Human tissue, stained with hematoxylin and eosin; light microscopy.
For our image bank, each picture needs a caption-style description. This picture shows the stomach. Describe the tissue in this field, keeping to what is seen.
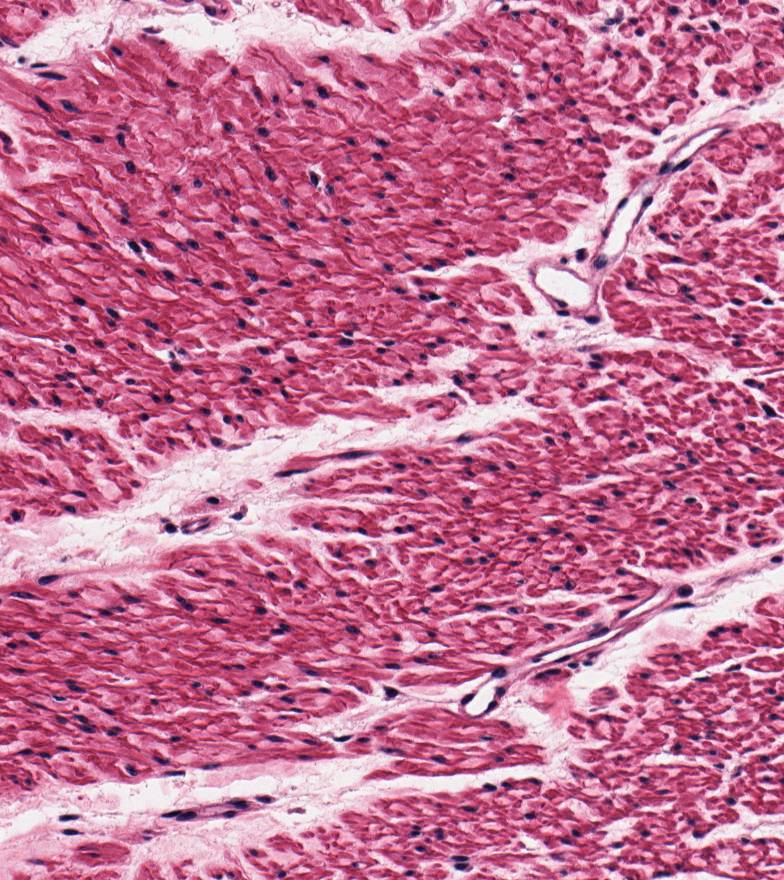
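Bundles of pink spindle-shaped cells fill the whole field, separated by pale septa running obliquely, rising from left to right. Cells in the left half mostly cut lengthwise; toward the right, many cut across as small rounded profiles. One small, dark, oval to elongated nucleus per cell, centrally placed. Spindle cell cytoplasm deep pink, evenly stained.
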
